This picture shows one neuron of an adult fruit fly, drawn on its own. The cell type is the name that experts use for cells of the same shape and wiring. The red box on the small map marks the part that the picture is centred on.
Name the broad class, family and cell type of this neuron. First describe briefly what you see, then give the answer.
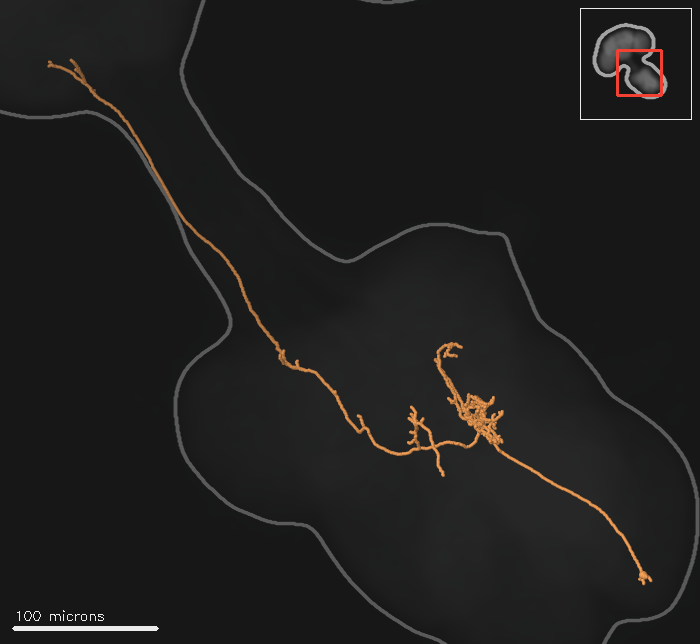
From left to right in the picture it spans about 400 microns. In this view it is about as wide as it is tall. This is an ascending neuron. Its family is hemilineage 07B. Its cell type is AN07B056.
